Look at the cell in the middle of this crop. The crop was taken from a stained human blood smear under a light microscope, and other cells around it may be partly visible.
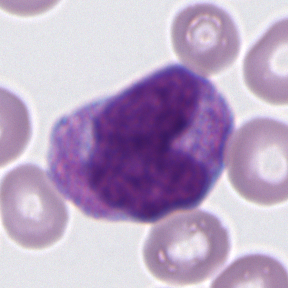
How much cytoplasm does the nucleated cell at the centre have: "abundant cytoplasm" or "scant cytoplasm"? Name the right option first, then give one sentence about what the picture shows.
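Scant cytoplasm. The nucleus fills most of the cell, leaving cytoplasm mainly along the left and right edges.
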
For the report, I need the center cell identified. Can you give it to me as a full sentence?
Of the cells in this crop, the central one is an atypical promyelocyte.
